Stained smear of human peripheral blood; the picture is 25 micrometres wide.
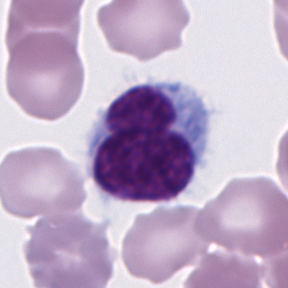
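Hairy cell from a stained peripheral blood smear. A notch on its left side splits the nucleus, about 9 micrometres across, into a smaller upper and a larger lower lobe. The nucleus occupies about 70% of the cell's area. Pale blue cytoplasm is widest on the upper right of the nucleus. Fine hair-like projections fringe the edge, clearest along the top and right.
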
